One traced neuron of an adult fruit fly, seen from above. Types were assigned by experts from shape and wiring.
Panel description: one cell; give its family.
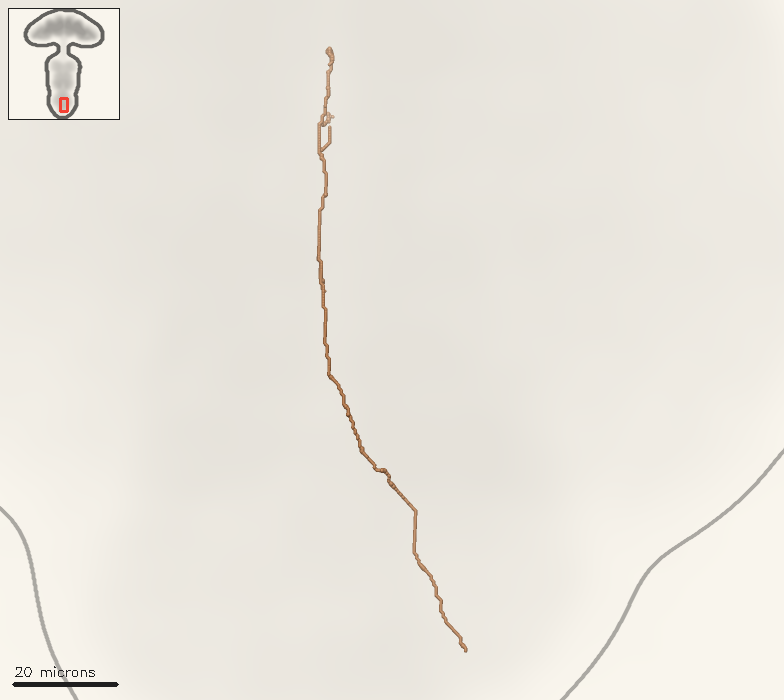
class chemosensory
